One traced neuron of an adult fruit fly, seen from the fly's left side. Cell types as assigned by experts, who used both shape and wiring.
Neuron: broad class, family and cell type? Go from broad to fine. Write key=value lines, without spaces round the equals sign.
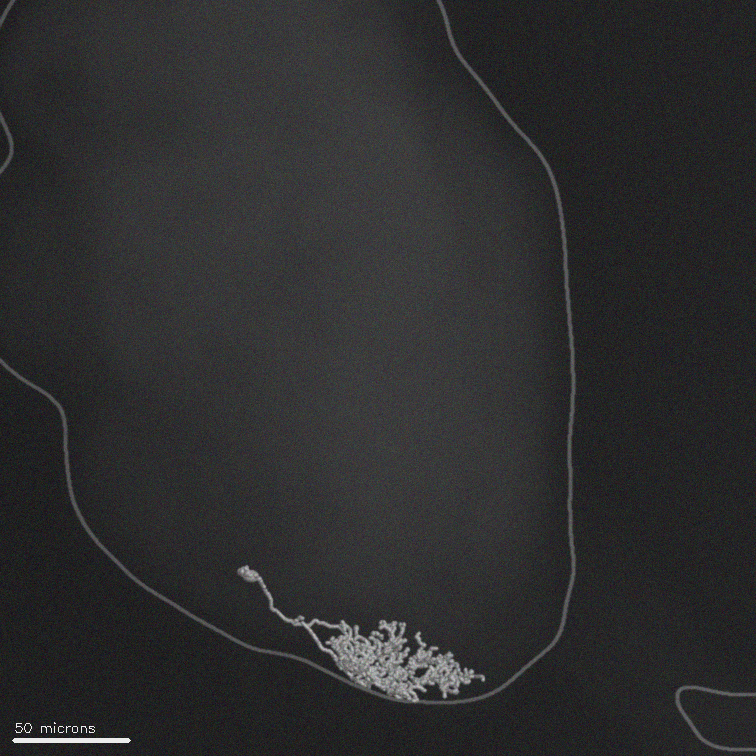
broad_class=optic-lobe intrinsic neuron
family=Dm
cell_type=Dm1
